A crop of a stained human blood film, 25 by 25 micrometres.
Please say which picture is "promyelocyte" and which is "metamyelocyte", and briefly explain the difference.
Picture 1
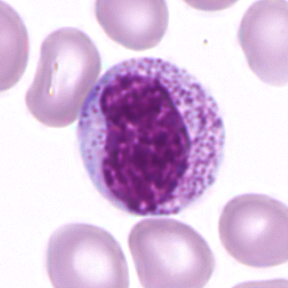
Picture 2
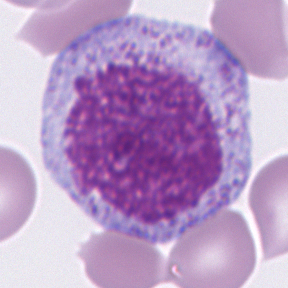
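The metamyelocyte is in picture 1, and the promyelocyte is in picture 2. Some features are shared: each cell has a round or roughly round outline with a smooth edge, and neither shows a nucleolus.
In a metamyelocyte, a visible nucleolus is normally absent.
In the metamyelocyte the chromatin is coarsely clumped.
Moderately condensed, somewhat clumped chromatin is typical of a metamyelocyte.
Its cytoplasm is pale rather than deeply blue and carries small purple granules, scattered throughout but most crowded on the right side of the cell. The promyelocyte measures about 19 micrometres across, its nucleus about 14 micrometres across, and the nucleus fills about 50% of the cell's area. No vacuoles are visible in its cytoplasm, and red cells lie close around it, pressing against its lower edge.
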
